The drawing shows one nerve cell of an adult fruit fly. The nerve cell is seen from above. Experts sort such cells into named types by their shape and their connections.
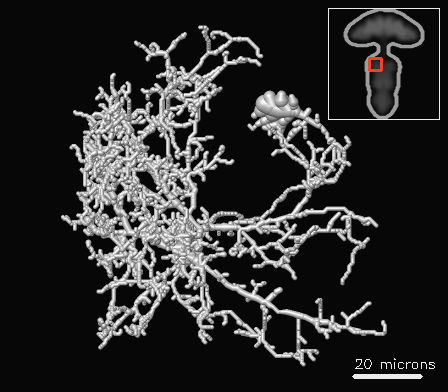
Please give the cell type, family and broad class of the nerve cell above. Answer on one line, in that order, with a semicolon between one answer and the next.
IN13A009; hemilineage 13A; nerve-cord intrinsic neuron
